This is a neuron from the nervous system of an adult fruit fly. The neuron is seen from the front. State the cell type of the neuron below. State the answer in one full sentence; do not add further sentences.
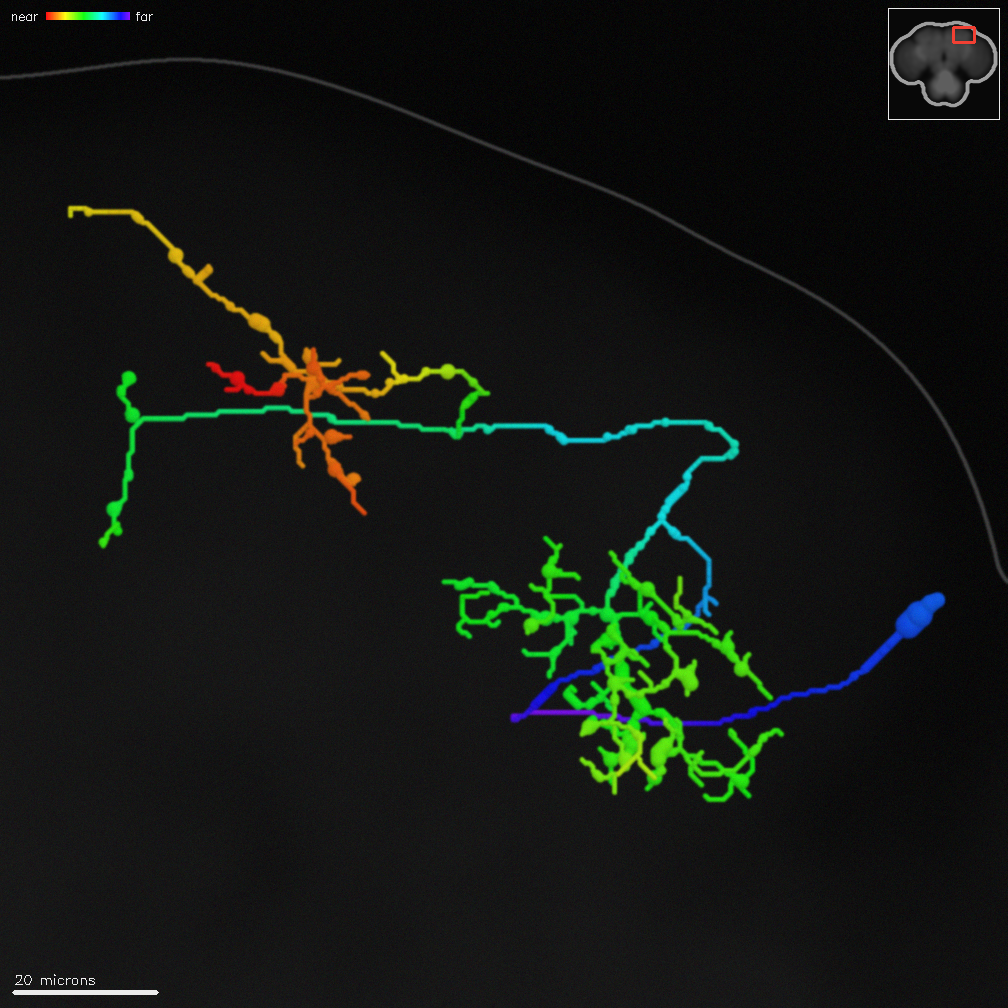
It is CB2290 that this neuron is, by cell type.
